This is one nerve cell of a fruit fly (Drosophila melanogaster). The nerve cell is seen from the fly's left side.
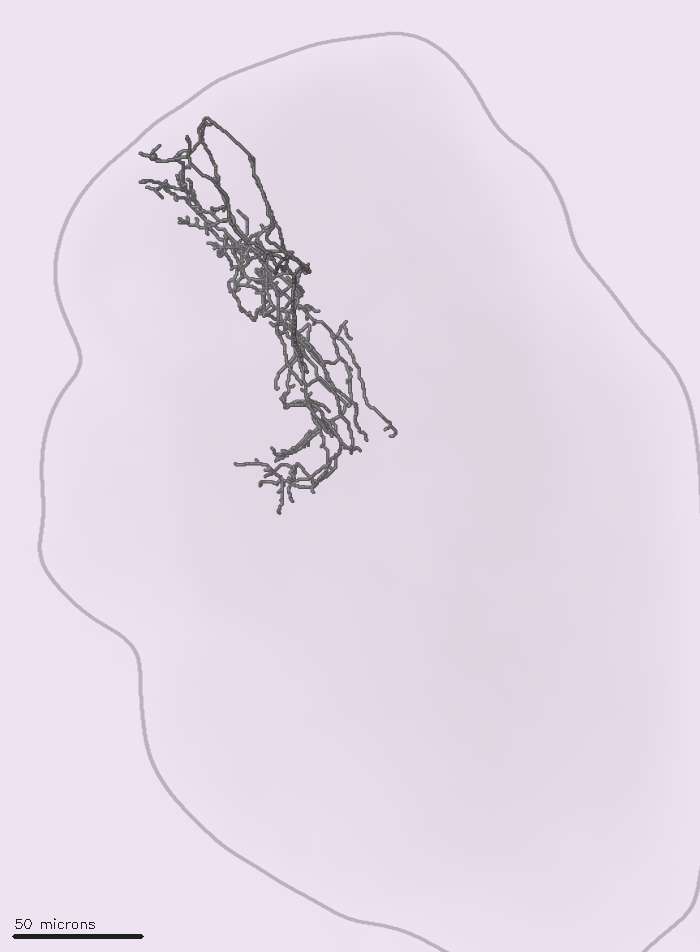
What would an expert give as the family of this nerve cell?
hemilineage SMPad1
